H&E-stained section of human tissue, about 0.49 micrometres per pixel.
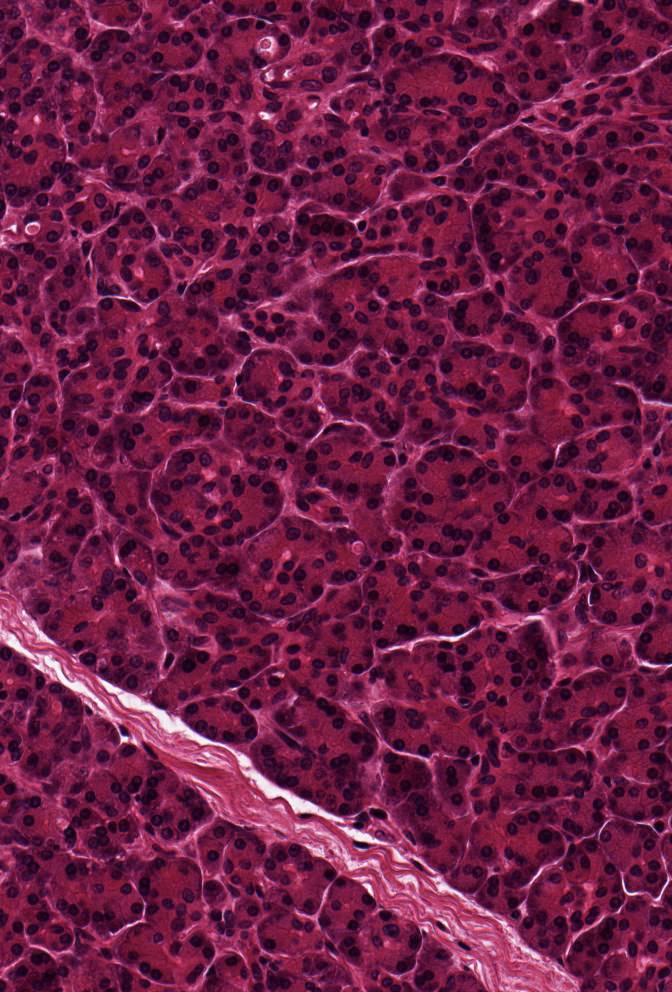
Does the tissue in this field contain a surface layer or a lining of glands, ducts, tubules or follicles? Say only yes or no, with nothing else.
Yes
